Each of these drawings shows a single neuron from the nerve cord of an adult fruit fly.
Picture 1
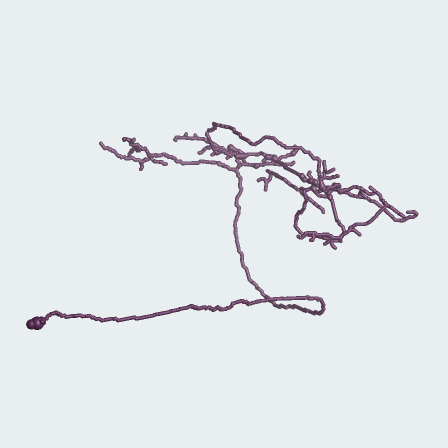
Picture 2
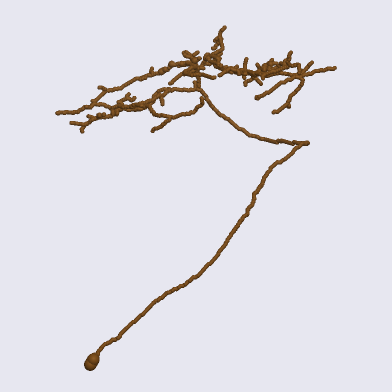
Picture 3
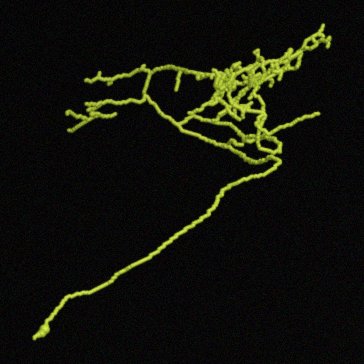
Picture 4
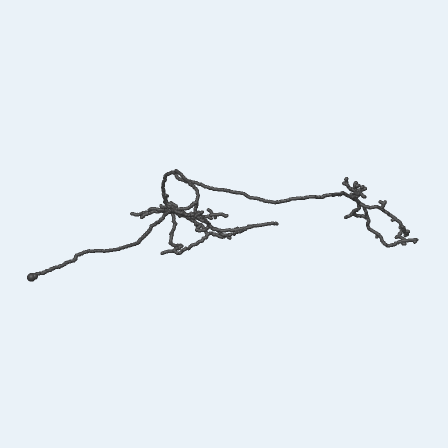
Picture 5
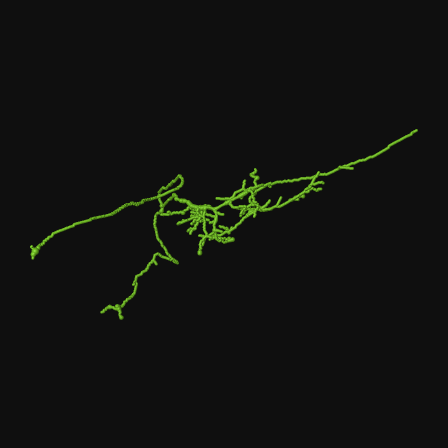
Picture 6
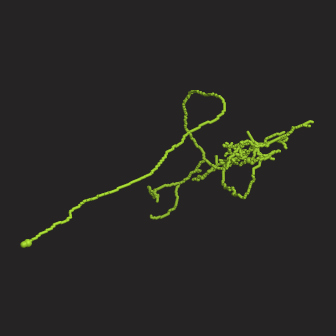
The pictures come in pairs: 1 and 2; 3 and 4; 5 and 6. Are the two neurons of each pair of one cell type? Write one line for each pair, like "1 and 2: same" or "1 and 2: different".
1 and 2: same
3 and 4: different
5 and 6: different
